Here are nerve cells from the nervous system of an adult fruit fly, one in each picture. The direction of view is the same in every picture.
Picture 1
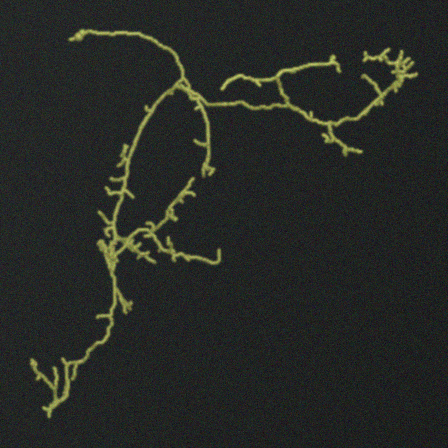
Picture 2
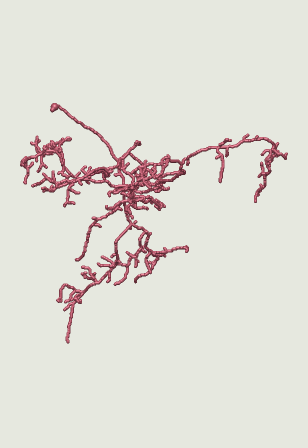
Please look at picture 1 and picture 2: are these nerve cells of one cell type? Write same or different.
different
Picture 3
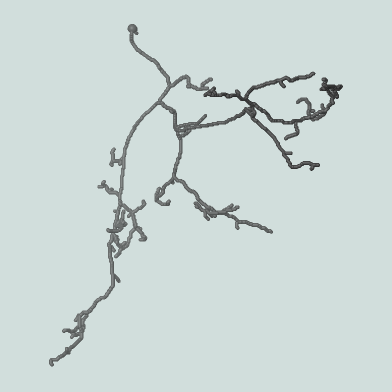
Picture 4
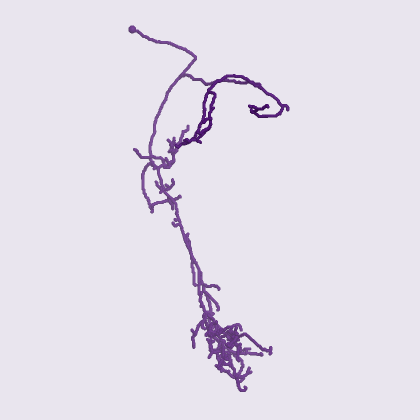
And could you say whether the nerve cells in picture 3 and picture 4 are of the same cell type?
different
